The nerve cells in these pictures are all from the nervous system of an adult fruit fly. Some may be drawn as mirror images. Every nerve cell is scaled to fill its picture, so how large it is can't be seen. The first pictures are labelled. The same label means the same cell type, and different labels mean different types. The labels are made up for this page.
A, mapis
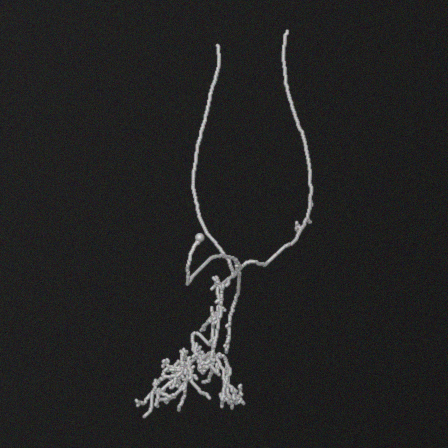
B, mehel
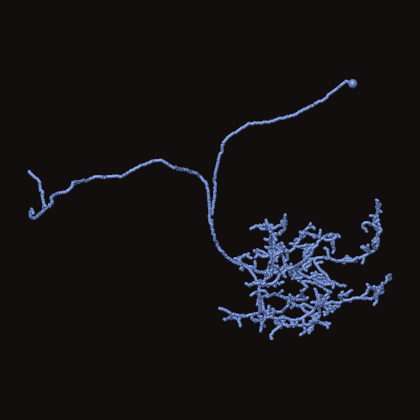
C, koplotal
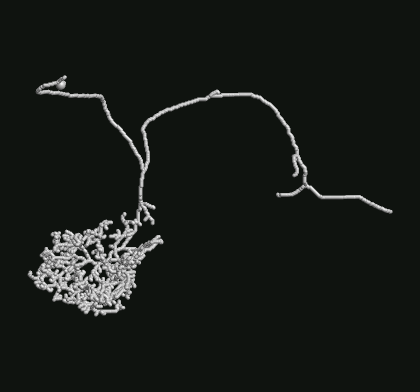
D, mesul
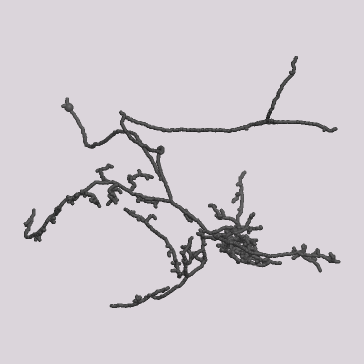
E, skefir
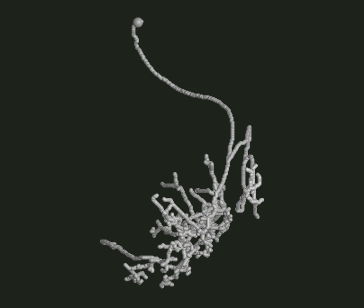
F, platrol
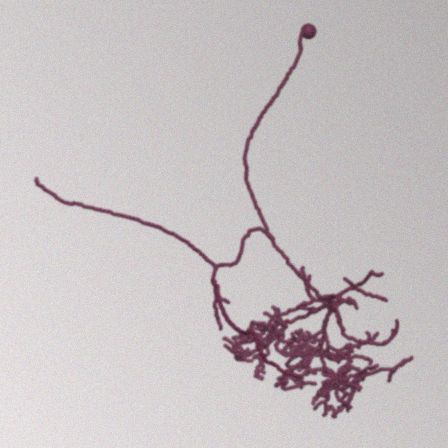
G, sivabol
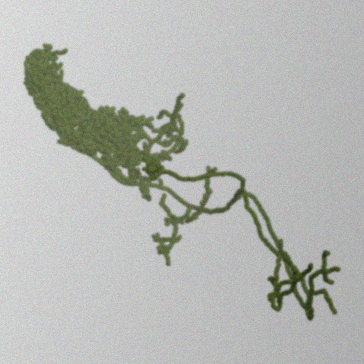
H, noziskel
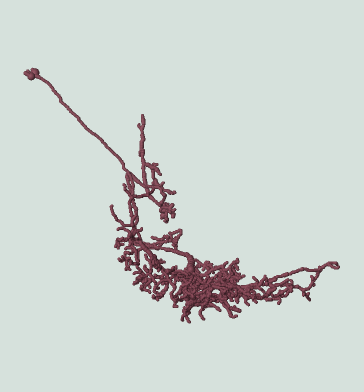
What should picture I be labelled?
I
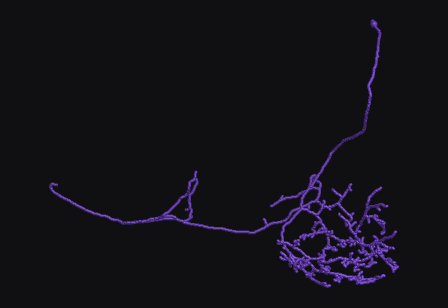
skefir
